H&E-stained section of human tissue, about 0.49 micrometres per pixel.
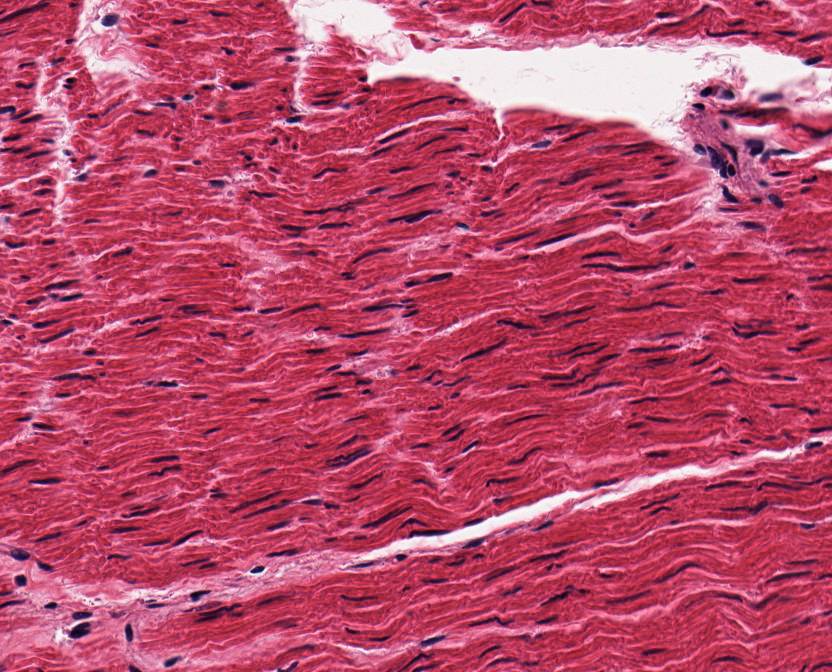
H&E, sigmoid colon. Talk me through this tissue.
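Densely packed, bright red fibres fill almost the whole field, roughly horizontal, wavy rather than straight. Scattered dark blue-purple elongated nuclei lie parallel to the fibres. At the right end of the upper empty space, a small paler purple patch holds a cluster of darker, rounder nuclei.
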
